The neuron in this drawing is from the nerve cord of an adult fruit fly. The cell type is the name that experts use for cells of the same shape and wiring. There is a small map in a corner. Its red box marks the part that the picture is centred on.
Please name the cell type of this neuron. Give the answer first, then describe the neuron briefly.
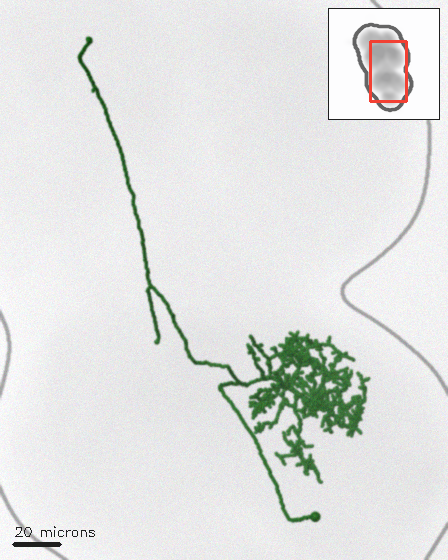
The cell type is IN23B054. It is a nerve-cord intrinsic neuron. By the scale bar it is about 200 microns tall in this view. The picture shows dozens of branch ends.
